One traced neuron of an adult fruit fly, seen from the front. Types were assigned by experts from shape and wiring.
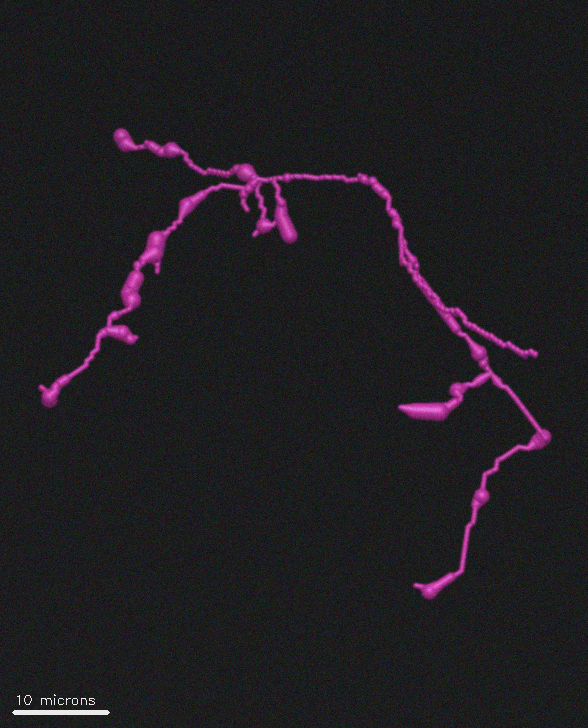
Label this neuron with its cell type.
DNge178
